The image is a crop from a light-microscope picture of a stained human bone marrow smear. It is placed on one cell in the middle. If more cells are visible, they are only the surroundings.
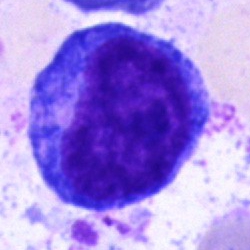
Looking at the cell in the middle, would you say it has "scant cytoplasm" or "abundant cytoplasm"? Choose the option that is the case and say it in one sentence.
There is only scant cytoplasm around the nucleus of this cell.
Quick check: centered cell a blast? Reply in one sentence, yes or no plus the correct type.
Yes, it is a blast that occupies the centre of the crop.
